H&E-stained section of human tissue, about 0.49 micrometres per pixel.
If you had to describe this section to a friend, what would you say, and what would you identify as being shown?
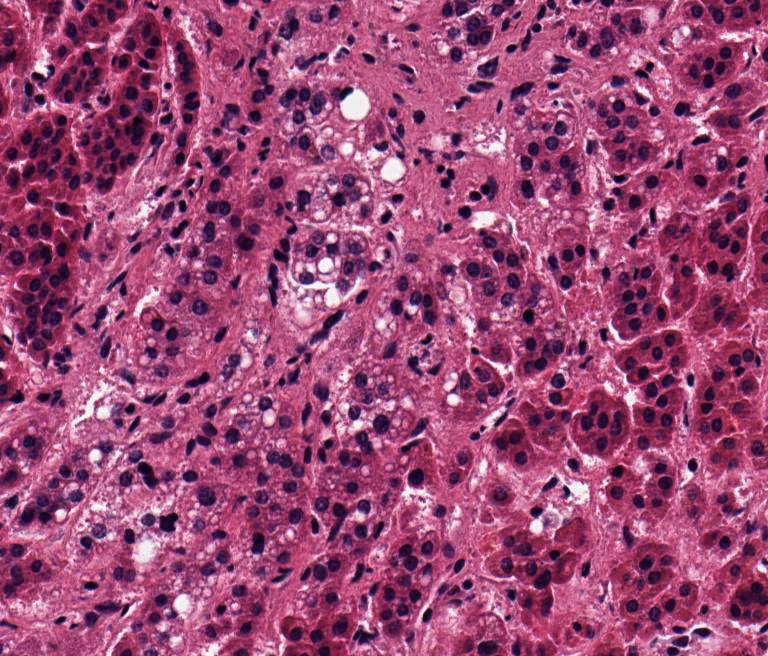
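Across the field, polygonal cells form nests and short cords between pink fibrous strands holding many slender, elongated dark nuclei. The cells have plentiful pink, finely granular cytoplasm; many contain clear round vacuoles of varying size, chiefly in the upper centre and centre. It's adrenal gland.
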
